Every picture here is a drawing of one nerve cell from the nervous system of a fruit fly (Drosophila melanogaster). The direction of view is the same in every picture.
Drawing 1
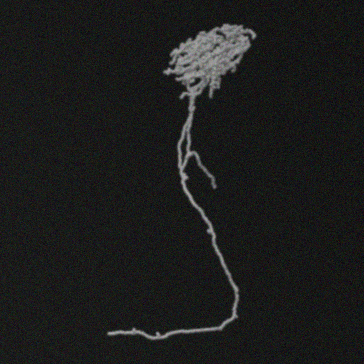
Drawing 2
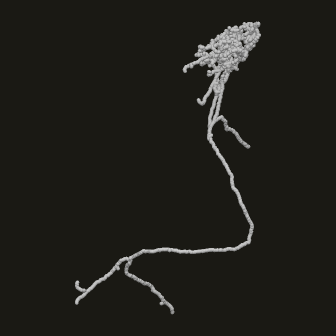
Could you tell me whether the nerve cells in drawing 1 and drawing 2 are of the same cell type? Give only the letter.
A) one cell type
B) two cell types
A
